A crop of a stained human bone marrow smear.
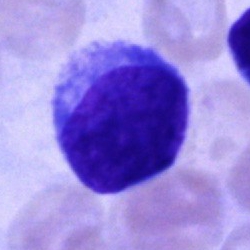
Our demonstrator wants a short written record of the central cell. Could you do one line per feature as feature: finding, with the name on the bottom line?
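Outline: roughly round
Nucleus: off-centre, toward the lower right
Cytoplasm: no distinct granules
Upper-left edge: finely bumpy, not smooth
Name: blast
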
